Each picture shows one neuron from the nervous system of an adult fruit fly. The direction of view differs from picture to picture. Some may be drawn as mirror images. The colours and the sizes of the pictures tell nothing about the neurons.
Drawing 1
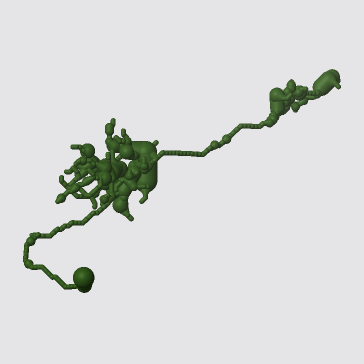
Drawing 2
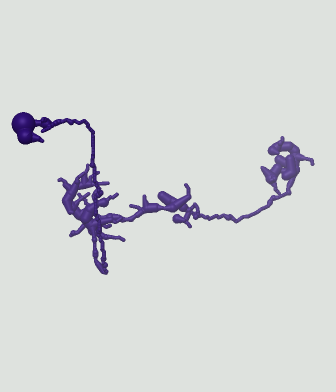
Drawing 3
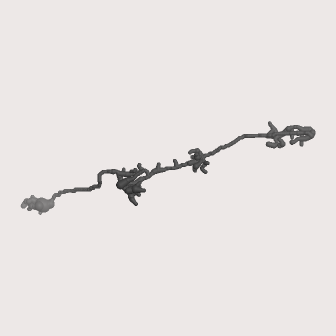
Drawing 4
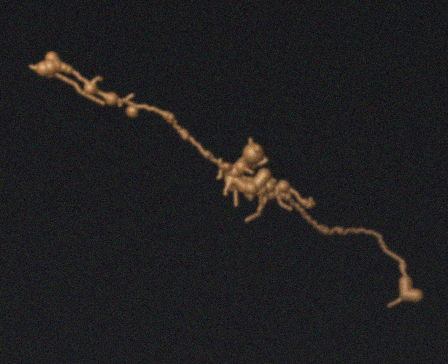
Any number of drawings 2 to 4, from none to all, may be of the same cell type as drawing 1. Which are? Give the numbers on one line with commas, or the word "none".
4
